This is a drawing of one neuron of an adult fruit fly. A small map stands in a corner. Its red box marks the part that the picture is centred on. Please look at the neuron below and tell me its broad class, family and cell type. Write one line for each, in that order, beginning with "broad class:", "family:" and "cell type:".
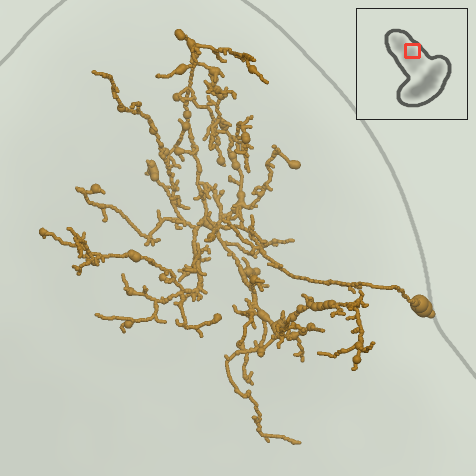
broad class: nerve-cord intrinsic neuron
family: hemilineage 08A
cell type: IN08A032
